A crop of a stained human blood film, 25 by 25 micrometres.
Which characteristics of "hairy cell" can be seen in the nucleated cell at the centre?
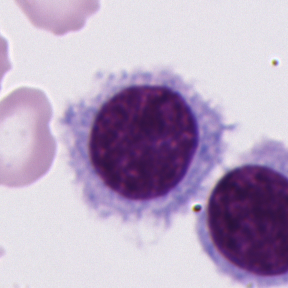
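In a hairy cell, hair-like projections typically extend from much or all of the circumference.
Here fine, hair-like projections fringe the border all the way around, in keeping with that.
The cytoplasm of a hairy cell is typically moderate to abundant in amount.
A moderate rim of pale greyish-blue cytoplasm surrounds the nucleus on all sides, which fits.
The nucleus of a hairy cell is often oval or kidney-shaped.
This nucleus is round in outline and about 10 micrometres across, so its shape differs from that common form. Its chromatin is dark purple, finely mottled and slightly clumped.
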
